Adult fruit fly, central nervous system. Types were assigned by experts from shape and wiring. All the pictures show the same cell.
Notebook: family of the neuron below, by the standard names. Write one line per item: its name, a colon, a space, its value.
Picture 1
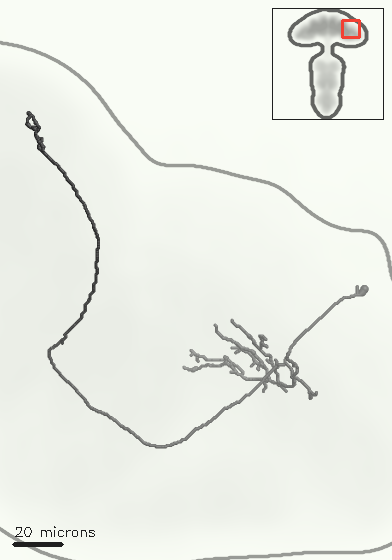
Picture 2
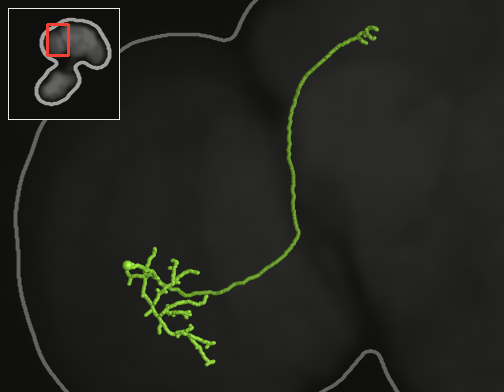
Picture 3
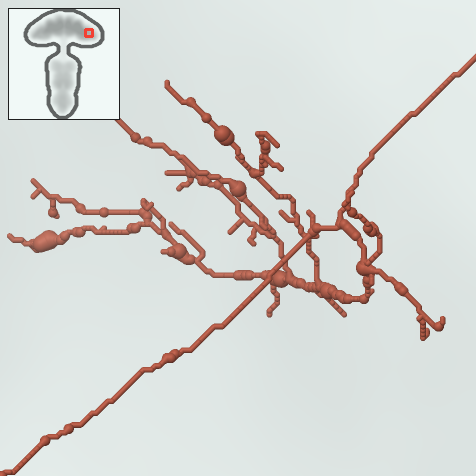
family: MeTu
